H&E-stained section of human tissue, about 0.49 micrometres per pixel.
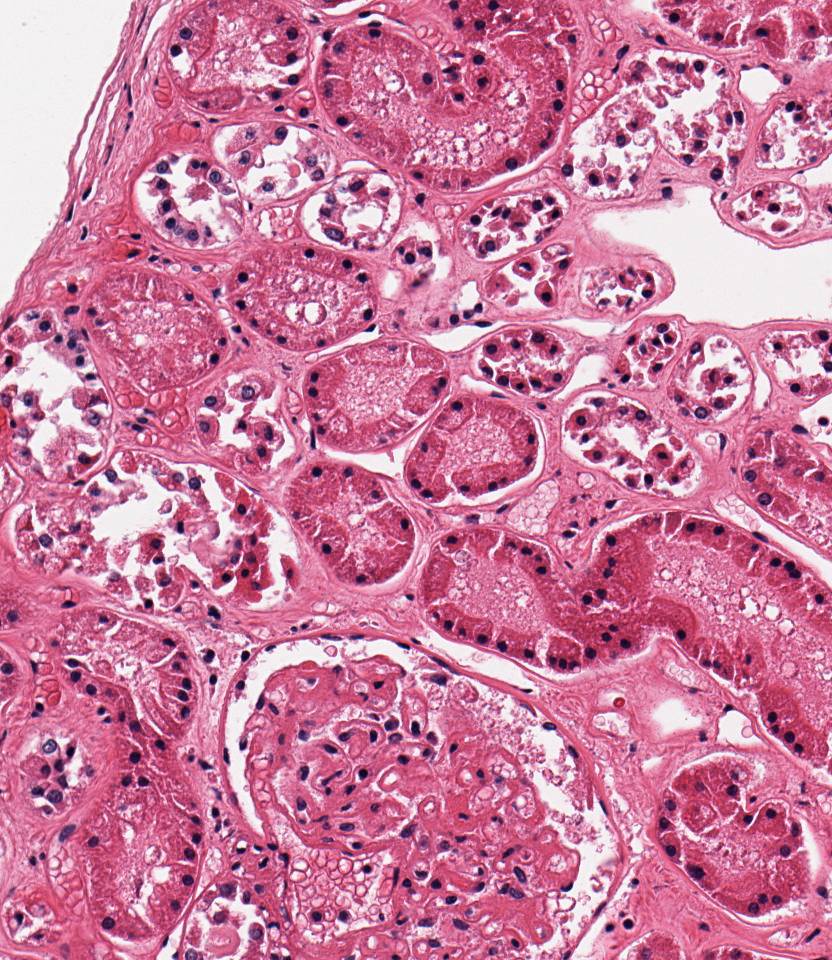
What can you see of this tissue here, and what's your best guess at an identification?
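Closely packed round and oval tubule cross-sections fill most of the field. A single glomerulus, ringed by a clear Bowman's space, lies in the lower centre. Tall cells with abundant pink granular cytoplasm and small round nuclei near the base line the larger tubules. Dense pink fibrous tissue lines the upper left edge. This is renal cortex.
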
